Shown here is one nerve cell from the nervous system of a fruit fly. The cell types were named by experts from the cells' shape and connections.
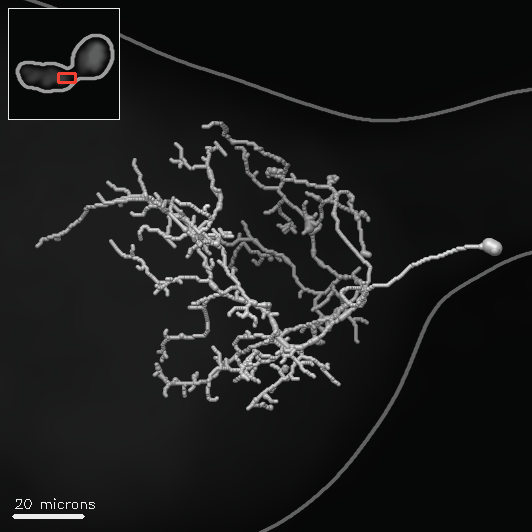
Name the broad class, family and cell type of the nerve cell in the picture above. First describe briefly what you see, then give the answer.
The cell body is on the right of the picture. By the scale bar it is about 130 microns wide in this view. The picture shows dozens of branch ends. It is a nerve-cord intrinsic neuron. Its family is hemilineage 16B. Its cell type is IN16B082.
